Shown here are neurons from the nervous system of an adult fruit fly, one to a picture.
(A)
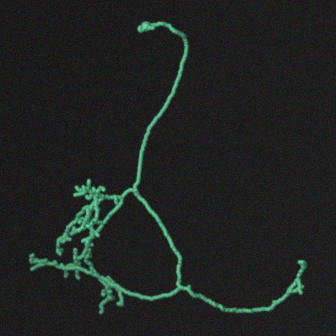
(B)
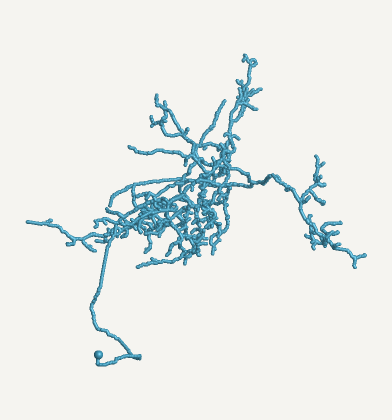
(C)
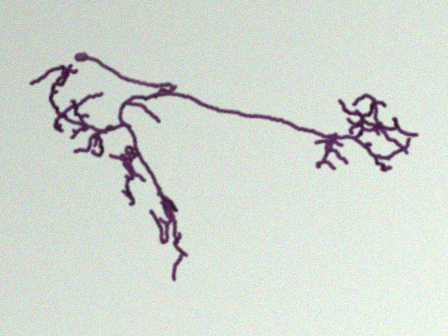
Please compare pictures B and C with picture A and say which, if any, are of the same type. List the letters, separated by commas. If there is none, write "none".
none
